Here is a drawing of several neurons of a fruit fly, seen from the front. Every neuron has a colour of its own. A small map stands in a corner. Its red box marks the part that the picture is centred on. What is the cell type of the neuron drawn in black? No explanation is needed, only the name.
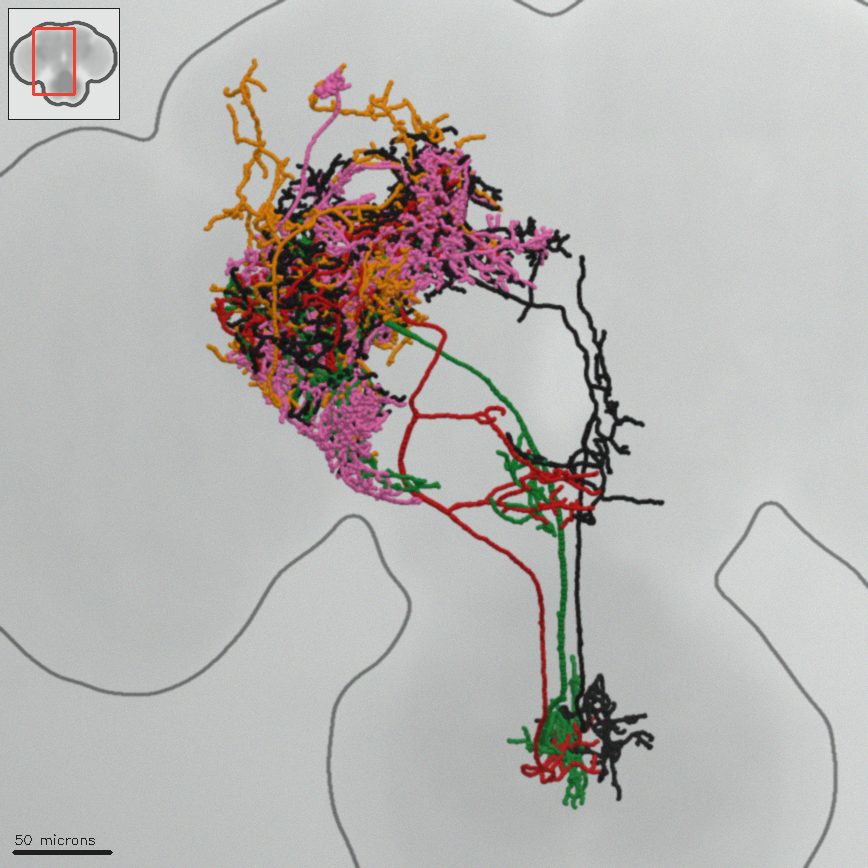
DNp103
